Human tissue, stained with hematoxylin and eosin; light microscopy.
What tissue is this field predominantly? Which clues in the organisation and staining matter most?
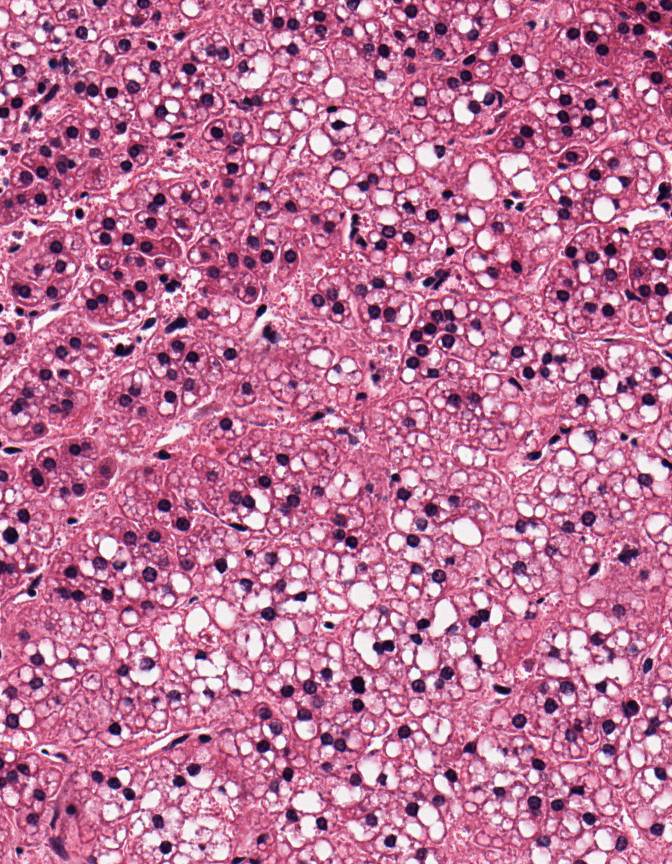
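Zona fasciculata of the adrenal gland fills this field. On cytoplasm: most cells are full of clear, rounded vacuoles and look bubbly.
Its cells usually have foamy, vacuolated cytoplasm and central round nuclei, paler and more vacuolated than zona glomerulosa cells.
On nuclei: most lie centrally, not pushed flat against the cell edge. On arrangement: small nests and short cords lie between thin strands. Upper-left cells are pinker and less vacuolated than those to the right and below.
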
